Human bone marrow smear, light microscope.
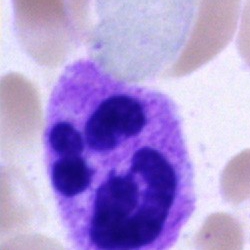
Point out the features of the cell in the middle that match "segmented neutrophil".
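For a segmented neutrophil, the dense, dark purple chromatin here fits well.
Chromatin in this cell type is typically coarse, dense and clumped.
The fine purple granules scattered through the cytoplasm fit too.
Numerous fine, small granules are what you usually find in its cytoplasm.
Apart from that, the outline is irregular and somewhat angular, and no nucleoli show in the nuclear masses.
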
